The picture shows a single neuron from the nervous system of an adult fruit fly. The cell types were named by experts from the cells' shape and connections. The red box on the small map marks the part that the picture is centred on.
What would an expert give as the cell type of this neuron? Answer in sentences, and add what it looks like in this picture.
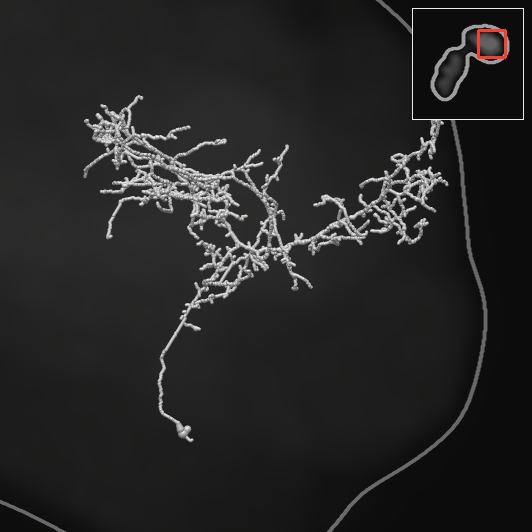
Its cell type is PVLP217m. It is a central-brain intrinsic neuron. The picture shows dozens of branch ends. In this view it is about as wide as it is tall.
